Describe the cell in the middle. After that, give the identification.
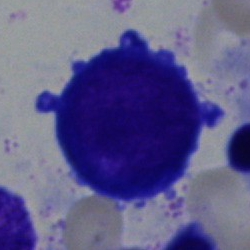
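Several small rounded blebs project from the cell surface, chiefly along the top and sides. These blebs take the same deep blue stain as the body of the cell. No clear vacuoles are present within the cell. Small purple specks lie scattered through the pale background surrounding it. The name of this cell is proerythroblast.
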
